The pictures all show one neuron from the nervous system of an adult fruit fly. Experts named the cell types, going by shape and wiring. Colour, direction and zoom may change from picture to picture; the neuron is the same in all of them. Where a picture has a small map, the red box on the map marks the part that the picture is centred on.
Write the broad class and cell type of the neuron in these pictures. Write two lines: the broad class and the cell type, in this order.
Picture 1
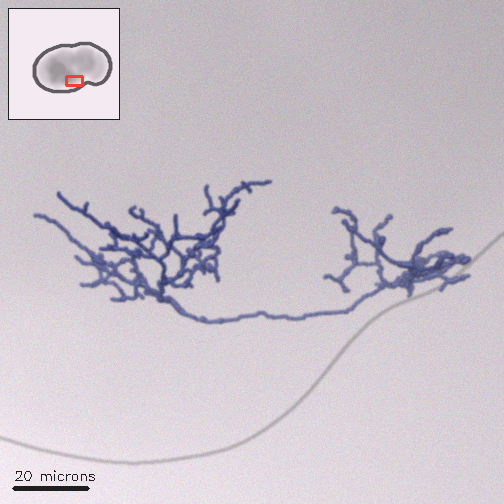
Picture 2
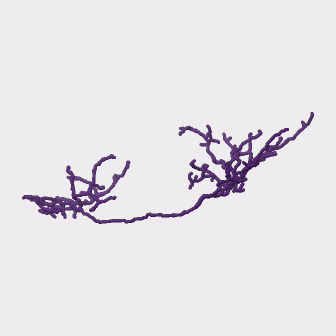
central-brain intrinsic neuron
GNG221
